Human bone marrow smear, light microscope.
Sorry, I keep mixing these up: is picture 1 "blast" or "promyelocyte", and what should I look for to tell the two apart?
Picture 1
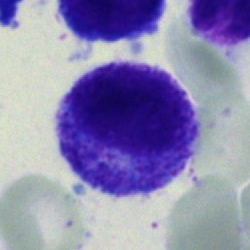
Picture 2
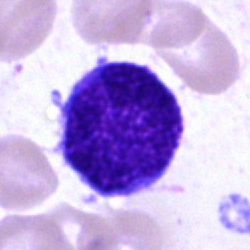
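Promyelocyte in picture 1, blast in picture 2. Granules: in the promyelocyte they hide the nucleus, so its outline cannot be traced, and sit at the margin, making the edge finely bumpy; in the blast none are seen in the cytoplasm.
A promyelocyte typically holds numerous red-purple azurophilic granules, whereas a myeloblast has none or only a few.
Cytoplasm of the blast: only a very thin rim, dark blue.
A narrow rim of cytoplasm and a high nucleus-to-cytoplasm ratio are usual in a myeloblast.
Common ground: outline round in the promyelocyte, roughly round in the blast; no nucleoli visible in the promyelocyte, none distinct in the blast. Blast only: a small bluish bleb projecting from the left edge. Neighbours: pale non-nucleated red cells close to the promyelocyte at lower left and lower right; pale red cells around the blast without overlapping it.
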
